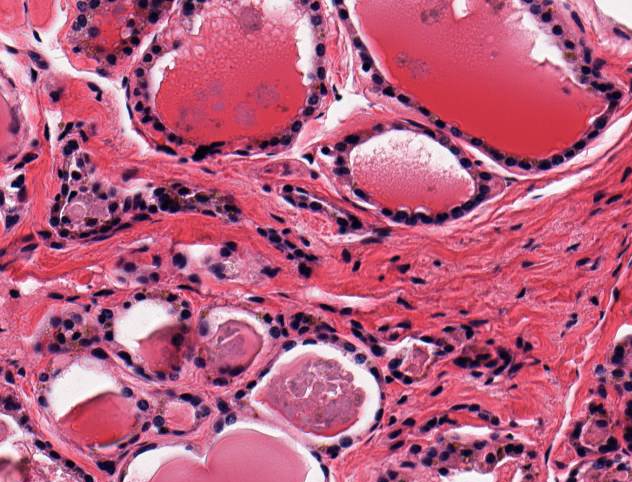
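Thyroid. First, rounded follicles sit along the top and at lower left, separated by a band of fibrous stroma crossing mid-field toward the right. Second, each is lined by one layer of low cuboidal to flattened epithelial cells with dark round nuclei. Third, the top follicles are larger than the lower-left ones. Fourth, brown granular pigment lies in cells among the small follicles at left and lower left.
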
